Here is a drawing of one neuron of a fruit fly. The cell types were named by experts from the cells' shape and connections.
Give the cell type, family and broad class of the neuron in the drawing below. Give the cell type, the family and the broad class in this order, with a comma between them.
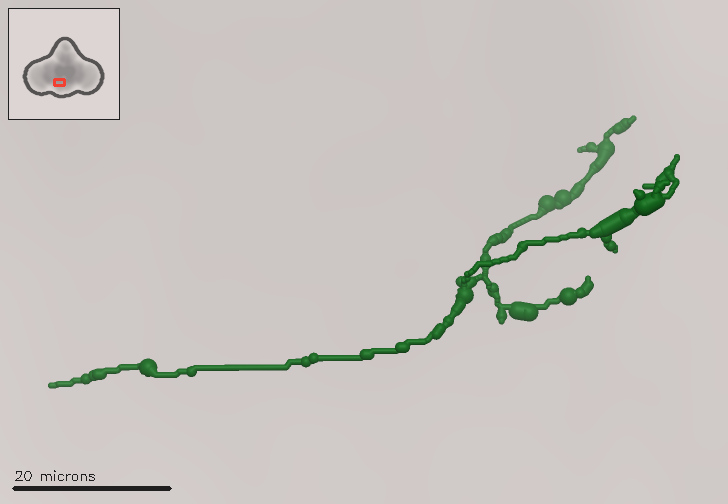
LgLG2, class gustatory, sensory neuron entering the nerve cord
